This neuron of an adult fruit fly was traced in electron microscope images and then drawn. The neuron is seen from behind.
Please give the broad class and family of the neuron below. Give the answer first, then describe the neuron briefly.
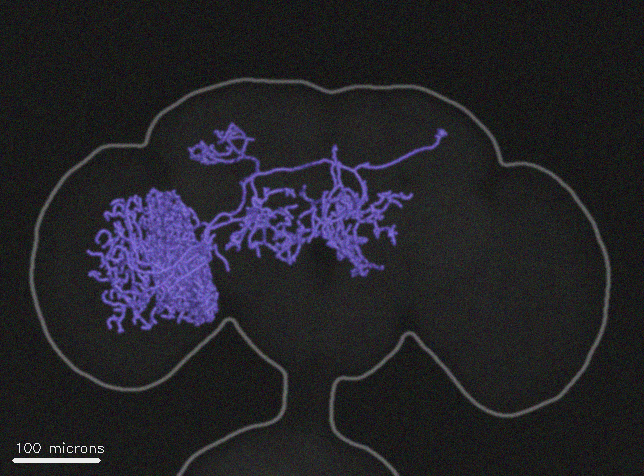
It is a visual centrifugal neuron. Its family is LoVC. From left to right in the picture it spans about 400 microns. The picture shows dozens of branch ends.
